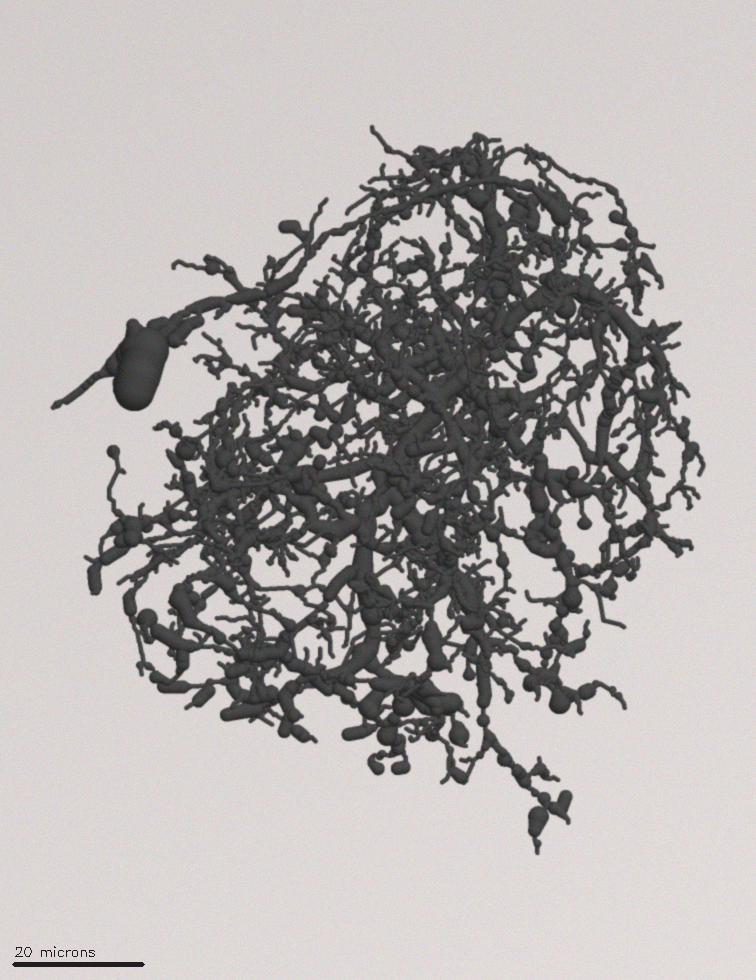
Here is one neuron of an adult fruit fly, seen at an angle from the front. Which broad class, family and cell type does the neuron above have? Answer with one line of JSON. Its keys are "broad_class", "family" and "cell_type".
{"broad_class": "nerve-cord intrinsic neuron", "family": "hemilineage 19A", "cell_type": "IN19A005"}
